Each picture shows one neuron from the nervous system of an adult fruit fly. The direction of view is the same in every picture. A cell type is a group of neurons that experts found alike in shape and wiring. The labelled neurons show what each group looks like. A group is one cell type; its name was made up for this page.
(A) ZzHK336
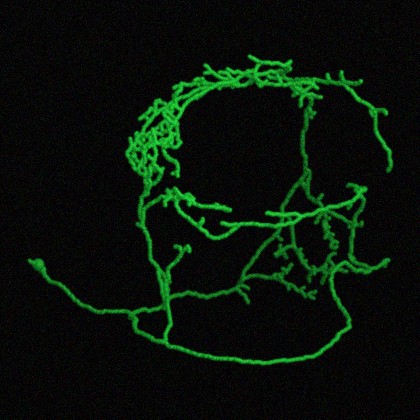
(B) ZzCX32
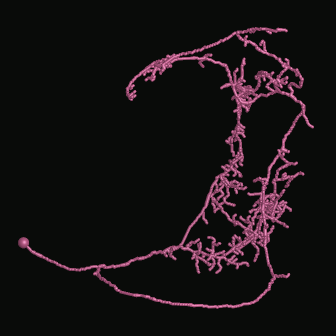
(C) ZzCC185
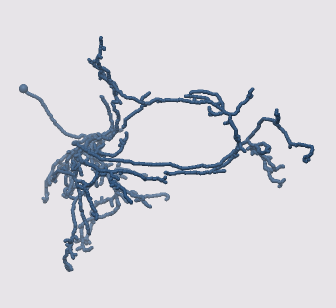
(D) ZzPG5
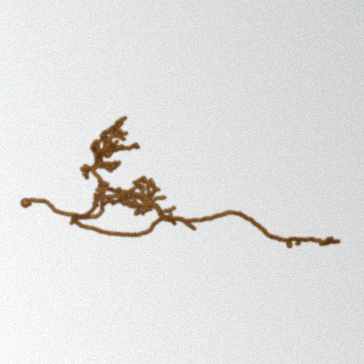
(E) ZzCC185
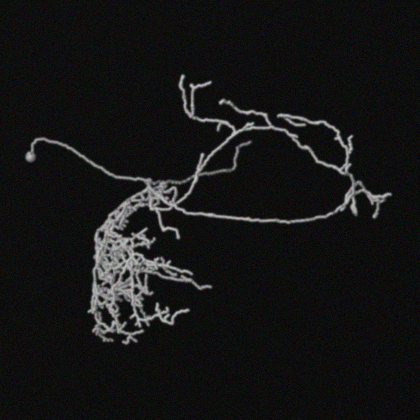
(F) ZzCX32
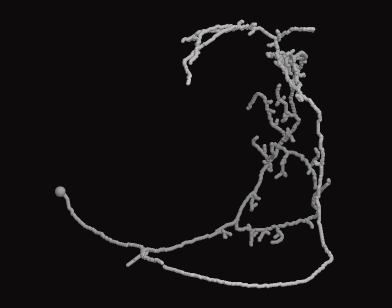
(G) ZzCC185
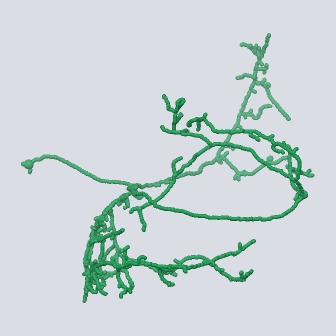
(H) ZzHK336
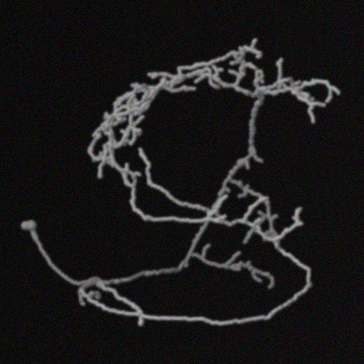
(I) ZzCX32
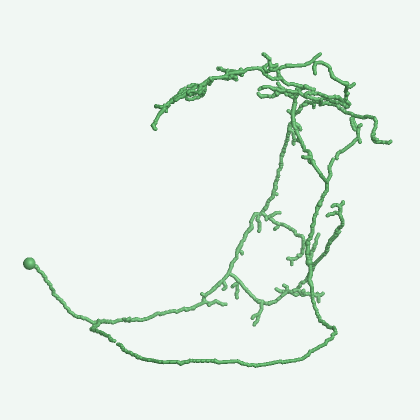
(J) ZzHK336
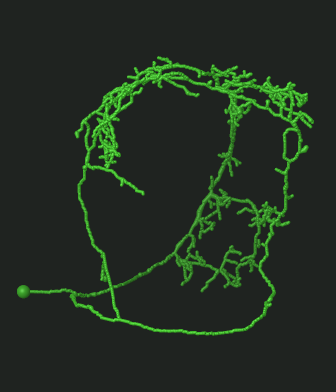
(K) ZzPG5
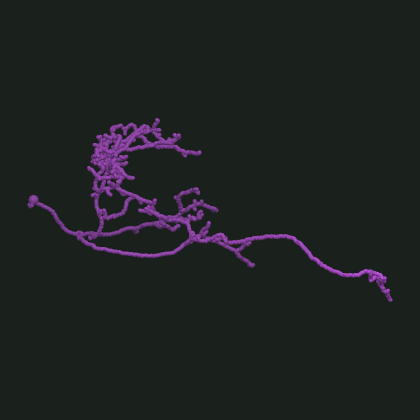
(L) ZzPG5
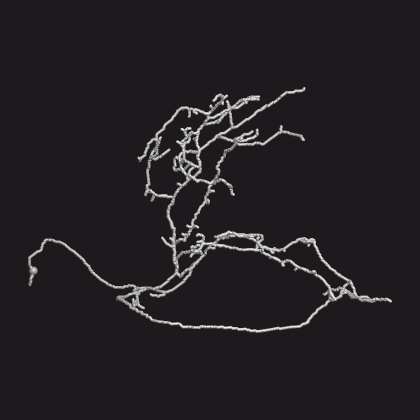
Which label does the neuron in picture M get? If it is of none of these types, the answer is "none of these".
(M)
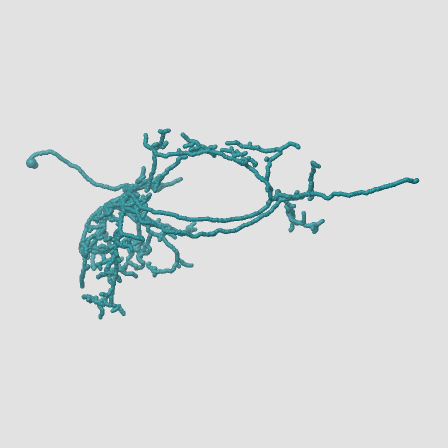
ZzCC185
